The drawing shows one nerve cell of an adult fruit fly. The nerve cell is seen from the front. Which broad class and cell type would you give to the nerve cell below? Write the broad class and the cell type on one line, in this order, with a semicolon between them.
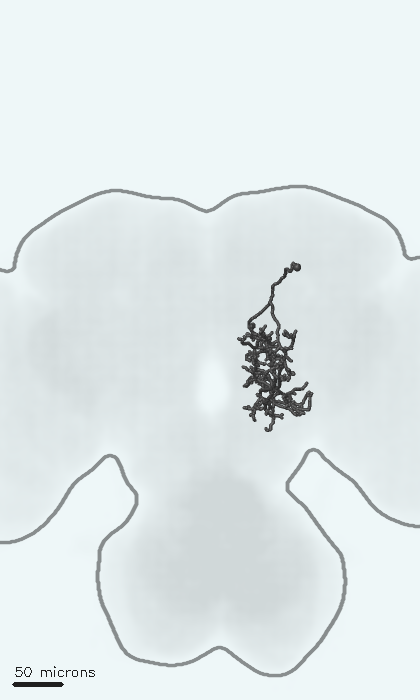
central-brain intrinsic neuron; LAL019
